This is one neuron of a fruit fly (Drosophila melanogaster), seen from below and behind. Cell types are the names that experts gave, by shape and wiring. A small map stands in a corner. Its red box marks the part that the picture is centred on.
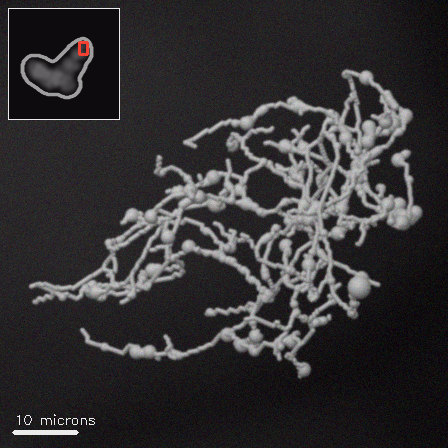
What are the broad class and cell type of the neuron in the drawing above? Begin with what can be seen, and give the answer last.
By the scale bar it is about 65 microns wide in this view. The picture shows dozens of branch ends. This is a nerve-cord intrinsic neuron. The cell type is INXXX431.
